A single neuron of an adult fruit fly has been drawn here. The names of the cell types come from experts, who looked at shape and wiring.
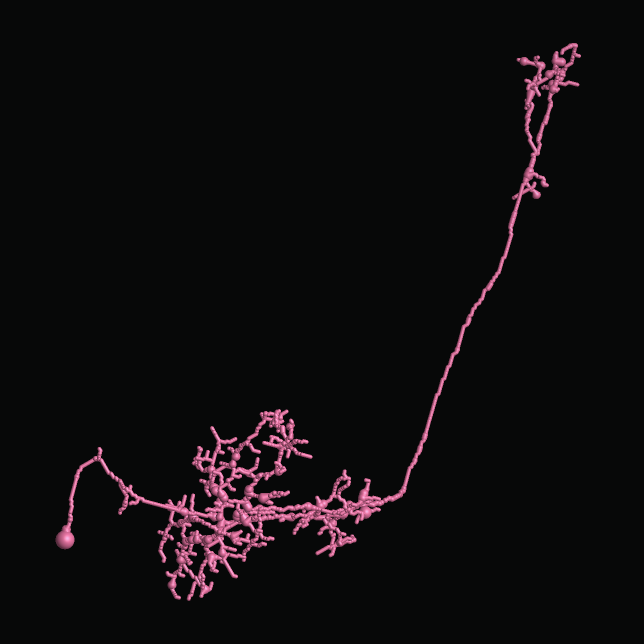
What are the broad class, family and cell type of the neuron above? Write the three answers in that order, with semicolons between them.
optic-lobe intrinsic neuron; Tm; Tm16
